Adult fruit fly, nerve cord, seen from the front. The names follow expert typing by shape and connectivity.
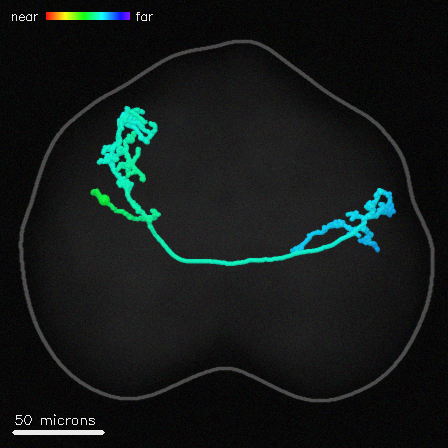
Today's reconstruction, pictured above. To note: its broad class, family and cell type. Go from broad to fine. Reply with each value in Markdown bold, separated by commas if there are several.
**nerve-cord intrinsic neuron**, **hemilineage 01A**, **IN01A064**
